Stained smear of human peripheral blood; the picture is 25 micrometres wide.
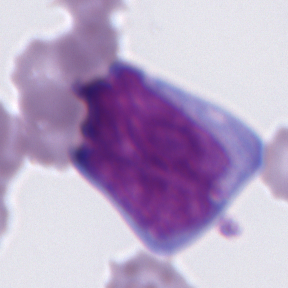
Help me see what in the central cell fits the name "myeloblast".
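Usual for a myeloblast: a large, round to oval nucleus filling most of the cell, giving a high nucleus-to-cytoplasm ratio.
Here the nucleus fills about 70% of the cell's area, consistent with a myeloblast.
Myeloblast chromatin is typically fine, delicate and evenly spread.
Chromatin here: fine, strand-like, magenta-purple, without coarse dark clumps, in keeping. Not fitting: the left nuclear margin is ragged and notched rather than round to oval. Also seen: angular cell outline with fairly straight sides instead of a round contour. Cytoplasm: pale blue rim, widest along the right side of the cell.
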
